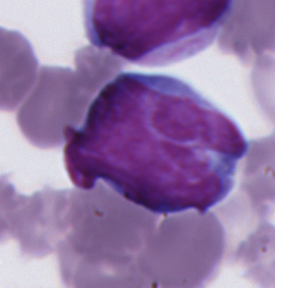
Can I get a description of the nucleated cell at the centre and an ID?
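See how this central cell's outline is irregular and a bit wider than it is tall? The nucleus is folded, and a curved groove crosses its upper right part. There aren't any granules visible in the cytoplasm. Small pointed projections stick out from the lower edge, too. That one's a myeloblast.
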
